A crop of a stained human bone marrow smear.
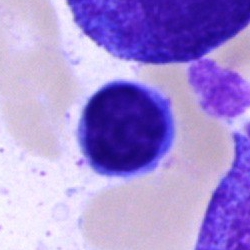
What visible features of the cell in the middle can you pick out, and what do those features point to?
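In outline the cell is round and smooth. Its chromatin is dense and stains dark purple, and no nucleoli are visible within the nucleus. The cytoplasm contains no granules. This is a lymphocyte.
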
